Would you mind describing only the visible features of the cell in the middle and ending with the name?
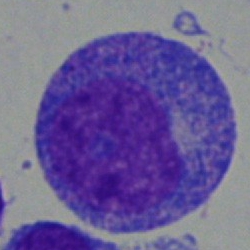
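Start with the outline: it is round and smooth. The nucleus sits off-centre, toward the left side of the cell. Around it the cytoplasm forms a broad rim, widest on the right. Beside the right edge of the nucleus, in the cytoplasm, lies a pale clear zone. This cell is a promyelocyte.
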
